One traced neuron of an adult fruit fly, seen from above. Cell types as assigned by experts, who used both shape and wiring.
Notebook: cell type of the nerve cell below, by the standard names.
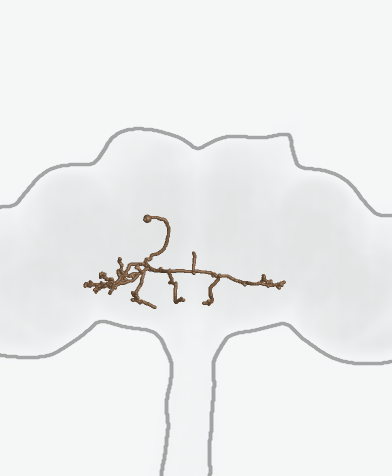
CB2859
